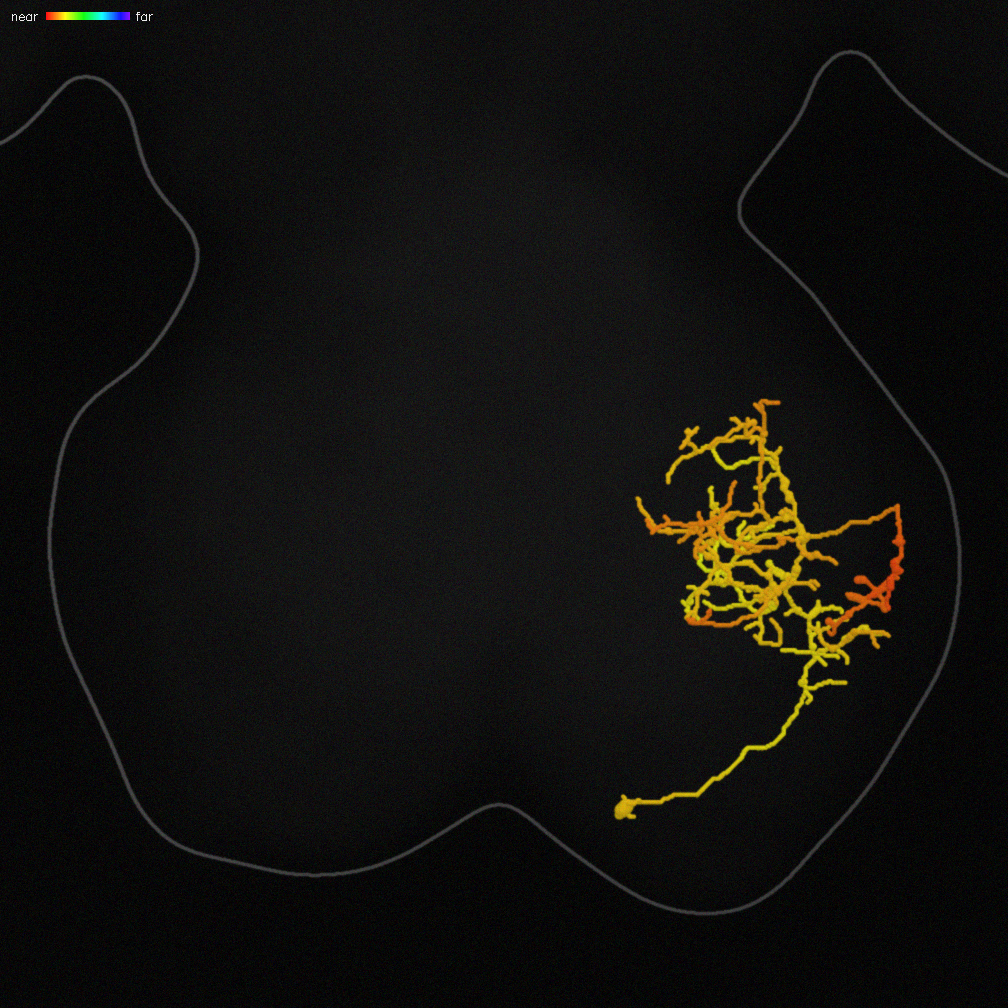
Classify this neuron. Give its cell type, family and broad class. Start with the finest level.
IN04B070; hemilineage 04B; nerve-cord intrinsic neuron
